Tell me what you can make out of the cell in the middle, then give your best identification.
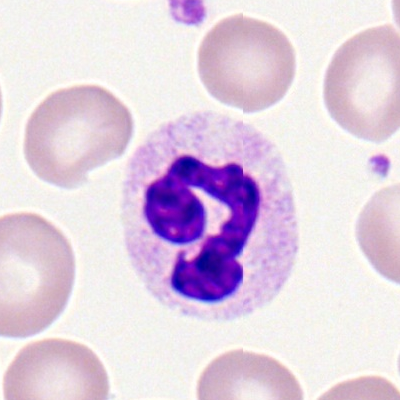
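Look closely at the chromatin: it is dark purple and coarsely clumped. Notice that no nucleoli can be made out in the nucleus. Fine pinkish-violet granules are spread evenly through the cytoplasm, and there are no vacuoles. This is a segmented neutrophil.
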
